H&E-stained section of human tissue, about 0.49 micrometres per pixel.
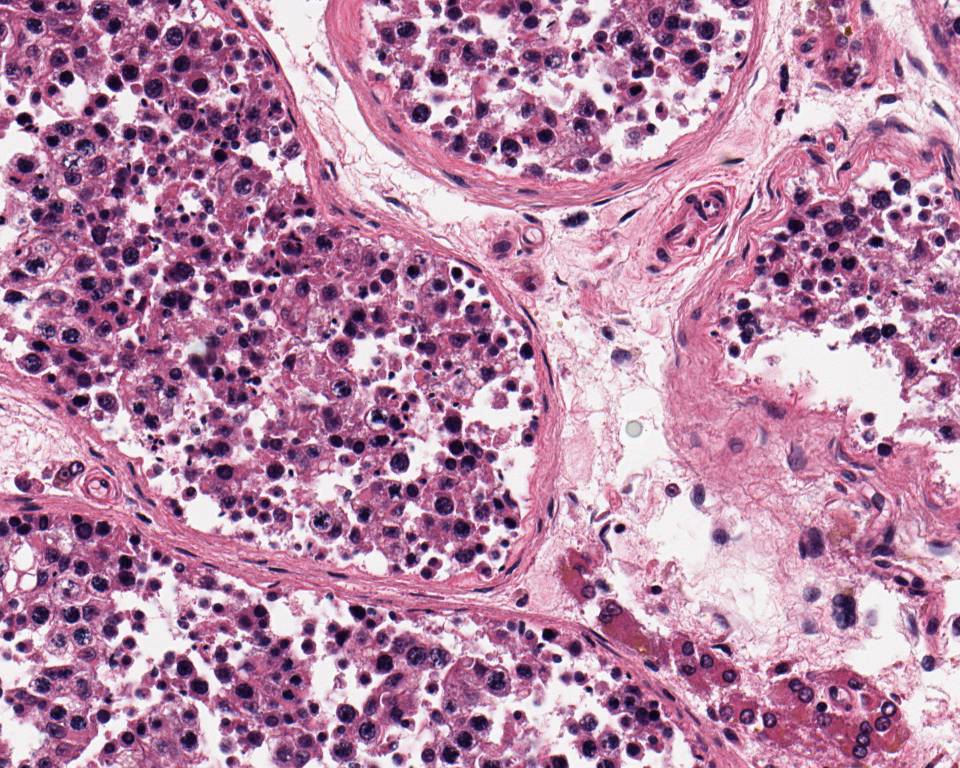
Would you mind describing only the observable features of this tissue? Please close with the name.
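Rounded tubules make up the field, with narrow bands of interstitium between them and a wider interstitial area at centre-right. Within the tubules, many cells have small, round, dense nuclei that stain very dark. In the centre the interstitial tissue is loose, pale and wispy, with open spaces. Near the top centre, small vessels with thick concentric walls lie in the interstitium. The tissue is testis.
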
